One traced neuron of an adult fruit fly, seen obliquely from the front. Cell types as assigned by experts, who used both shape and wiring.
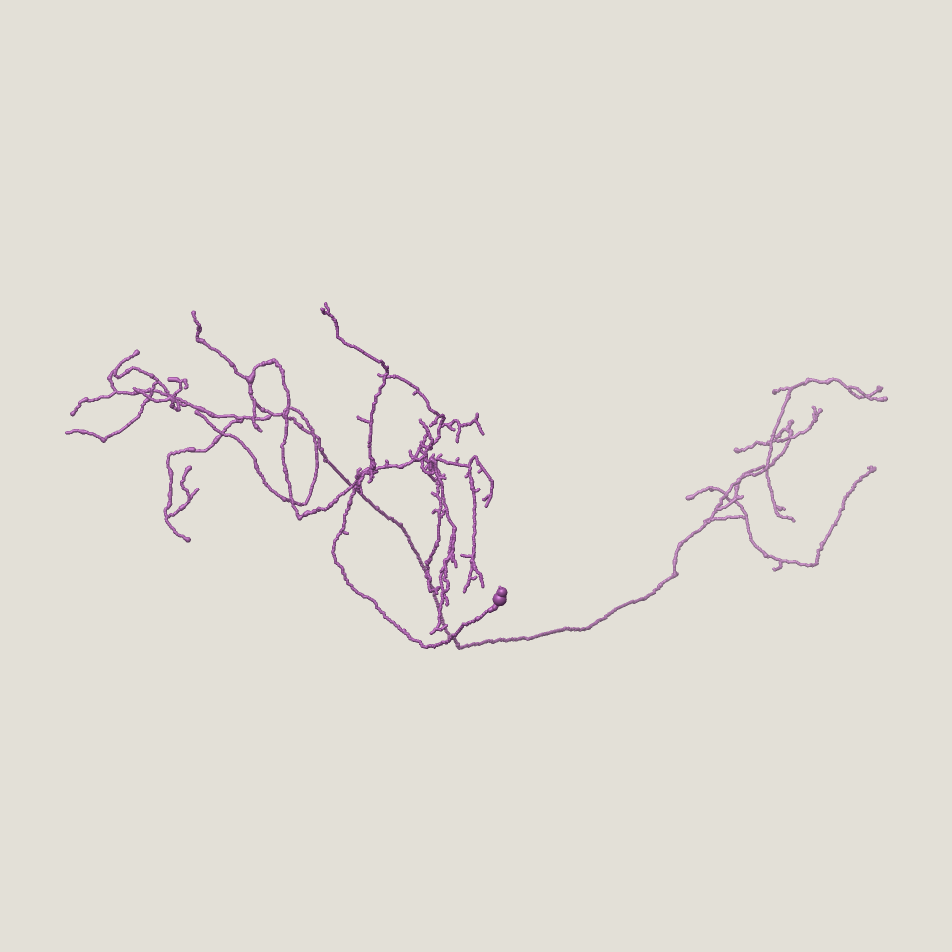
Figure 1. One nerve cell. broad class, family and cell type: descending neuron; hemilineage LB19; DNg53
